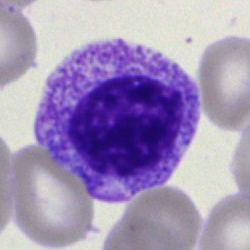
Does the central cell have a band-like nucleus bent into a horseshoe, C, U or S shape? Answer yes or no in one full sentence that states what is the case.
No, the shape of the nucleus is one compact round or oval mass.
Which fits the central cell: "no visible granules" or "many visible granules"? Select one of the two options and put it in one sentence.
A large number of visible granules lies in the cytoplasm of this cell.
